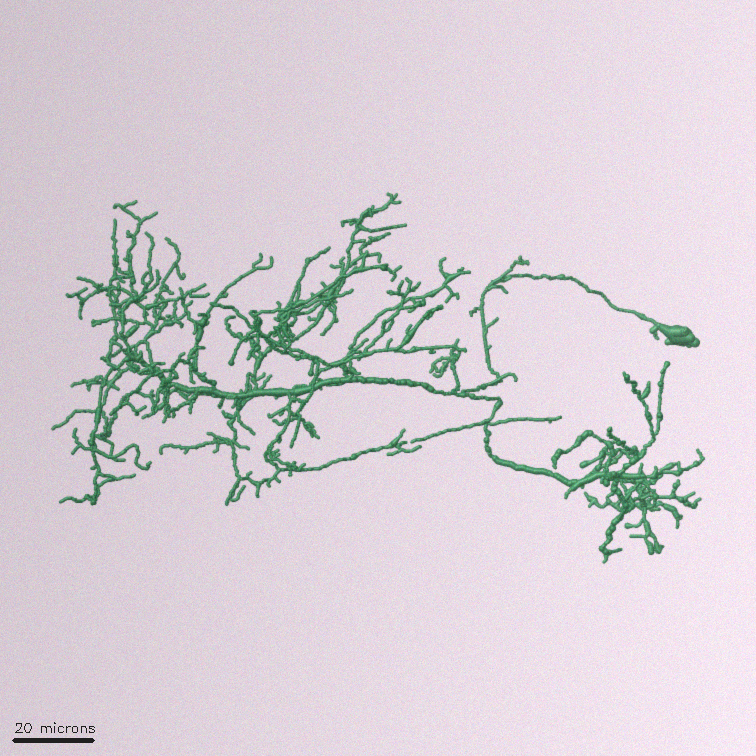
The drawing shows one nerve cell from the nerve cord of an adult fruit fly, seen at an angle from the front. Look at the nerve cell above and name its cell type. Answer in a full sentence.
The cell type is IN21A021.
